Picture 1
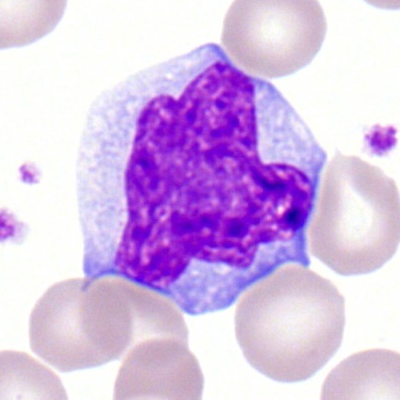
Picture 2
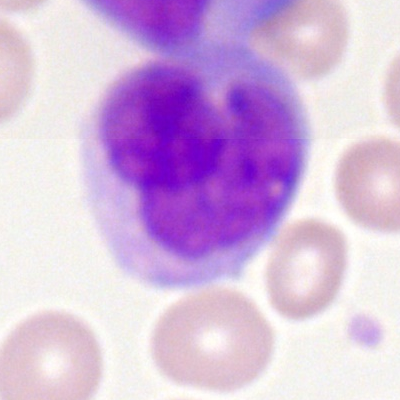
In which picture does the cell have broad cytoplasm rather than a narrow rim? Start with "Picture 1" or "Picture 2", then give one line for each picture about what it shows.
Picture 1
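What picture 1 shows: The cytoplasm is abundant and pale greyish-blue.
What picture 2 shows: The nucleus fills most of the cell.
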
